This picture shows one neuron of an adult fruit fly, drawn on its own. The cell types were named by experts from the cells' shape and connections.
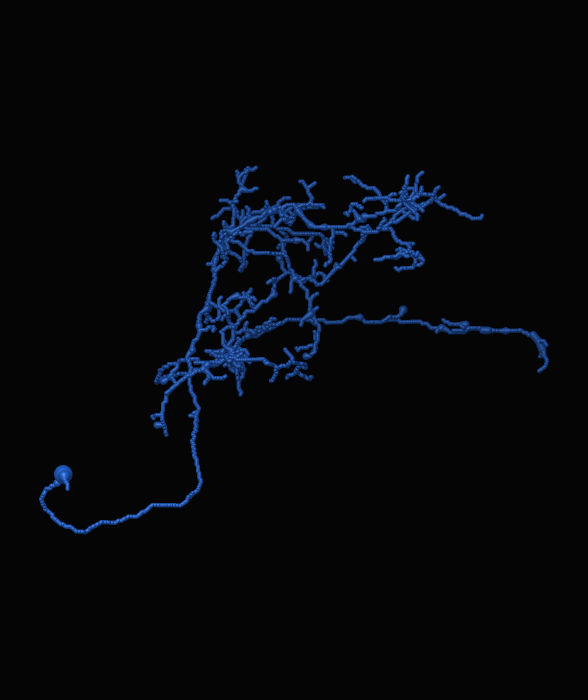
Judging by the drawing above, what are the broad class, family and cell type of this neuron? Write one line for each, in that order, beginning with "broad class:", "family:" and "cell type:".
broad class: central-brain intrinsic neuron
family: hemilineage DM4_dorsal
cell type: SMP408_b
